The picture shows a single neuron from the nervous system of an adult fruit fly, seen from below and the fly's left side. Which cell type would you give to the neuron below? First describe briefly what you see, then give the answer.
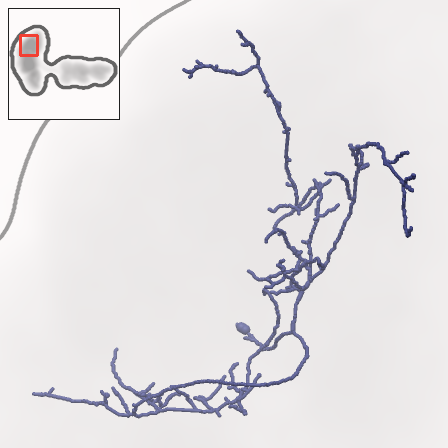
It lies in the brain. The cell body can be seen at the bottom of the picture. Dozens of branch ends can be seen. It is a central-brain intrinsic neuron. The cell type is SMP467.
